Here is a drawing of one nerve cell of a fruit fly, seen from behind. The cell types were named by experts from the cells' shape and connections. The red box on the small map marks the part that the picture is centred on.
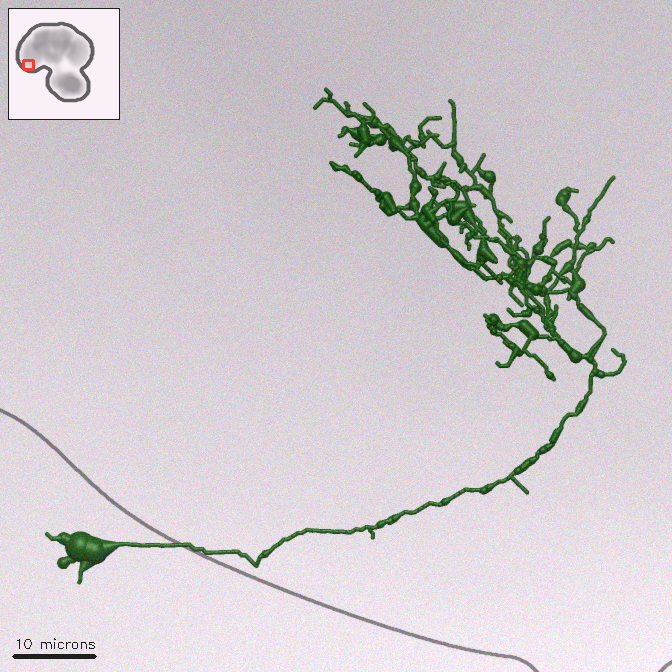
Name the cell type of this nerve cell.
Cm3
